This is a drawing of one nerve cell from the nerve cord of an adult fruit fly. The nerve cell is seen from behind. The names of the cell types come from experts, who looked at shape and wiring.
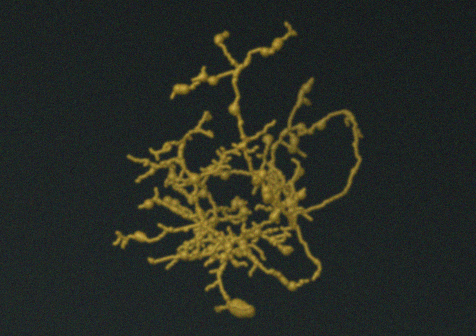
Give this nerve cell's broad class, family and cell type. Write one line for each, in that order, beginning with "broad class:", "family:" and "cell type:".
broad class: nerve-cord intrinsic neuron
family: hemilineage 01B
cell type: IN01B040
